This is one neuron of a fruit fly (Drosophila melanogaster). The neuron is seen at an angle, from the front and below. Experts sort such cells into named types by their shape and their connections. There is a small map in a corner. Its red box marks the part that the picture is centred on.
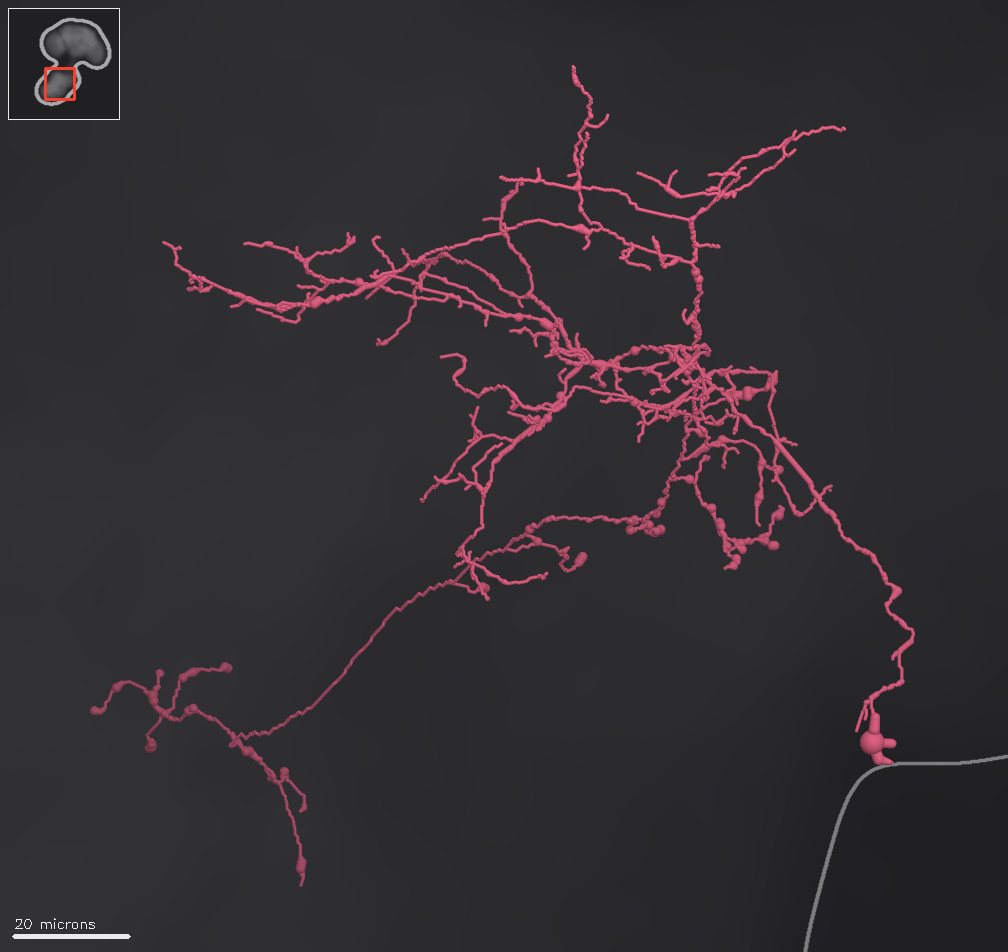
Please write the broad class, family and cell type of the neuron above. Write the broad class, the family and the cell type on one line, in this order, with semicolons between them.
nerve-cord intrinsic neuron; hemilineage 12A; TN1c_a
